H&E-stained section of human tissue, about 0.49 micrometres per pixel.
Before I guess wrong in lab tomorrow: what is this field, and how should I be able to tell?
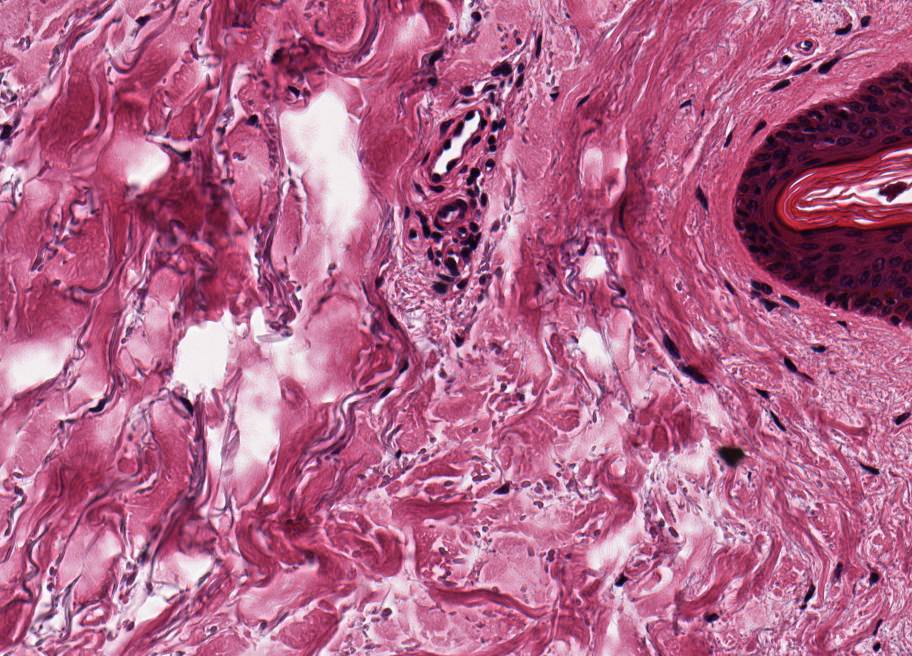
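The field mainly shows dermis. Dense connective tissue of coarse eosinophilic collagen bundles fills most of it, on the left and in the centre.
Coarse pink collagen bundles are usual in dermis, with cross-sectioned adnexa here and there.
Around the follicle the collagen fibres curve parallel to its outline. Stromal cells are sparse, with small, dark, spindle-shaped nuclei.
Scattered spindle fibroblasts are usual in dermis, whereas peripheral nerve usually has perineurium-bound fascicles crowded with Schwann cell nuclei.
No fat cells are present anywhere.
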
